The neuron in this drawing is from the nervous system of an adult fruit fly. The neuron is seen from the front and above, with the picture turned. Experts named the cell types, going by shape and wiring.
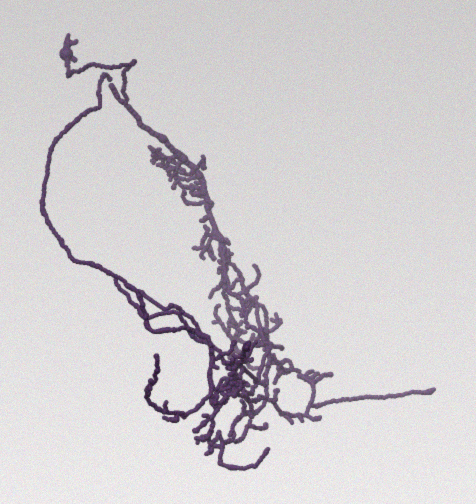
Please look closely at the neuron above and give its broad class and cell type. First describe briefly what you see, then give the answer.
The cell body can be seen at the upper left of the picture. The picture shows dozens of branch ends. It is a central-brain intrinsic neuron. It is of cell type PS291.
